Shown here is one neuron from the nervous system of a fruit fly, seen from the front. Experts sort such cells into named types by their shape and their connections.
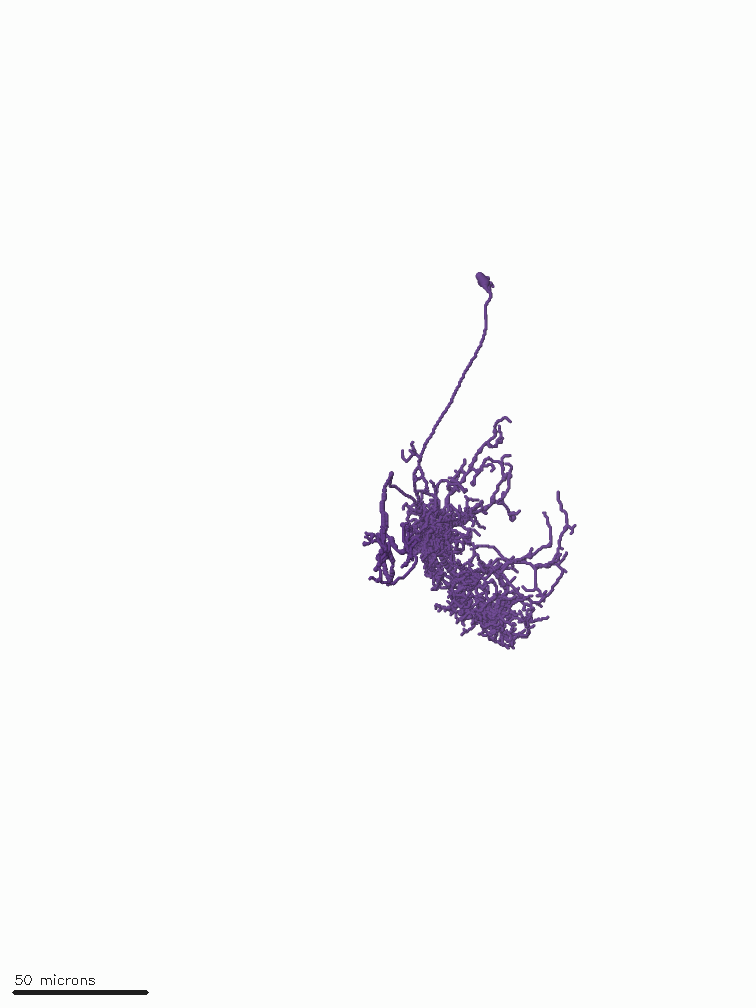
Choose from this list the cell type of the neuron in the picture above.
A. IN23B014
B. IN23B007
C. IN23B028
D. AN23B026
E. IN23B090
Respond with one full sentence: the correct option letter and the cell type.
Option B, the cell type IN23B007, describes the neuron.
